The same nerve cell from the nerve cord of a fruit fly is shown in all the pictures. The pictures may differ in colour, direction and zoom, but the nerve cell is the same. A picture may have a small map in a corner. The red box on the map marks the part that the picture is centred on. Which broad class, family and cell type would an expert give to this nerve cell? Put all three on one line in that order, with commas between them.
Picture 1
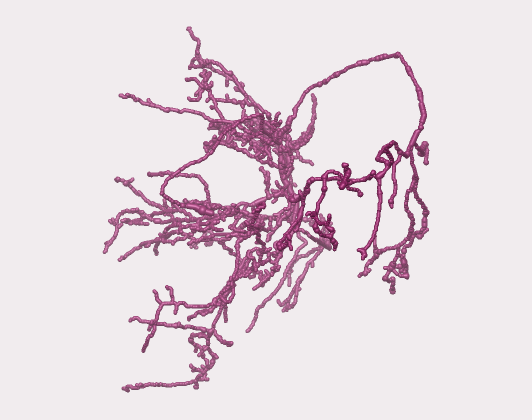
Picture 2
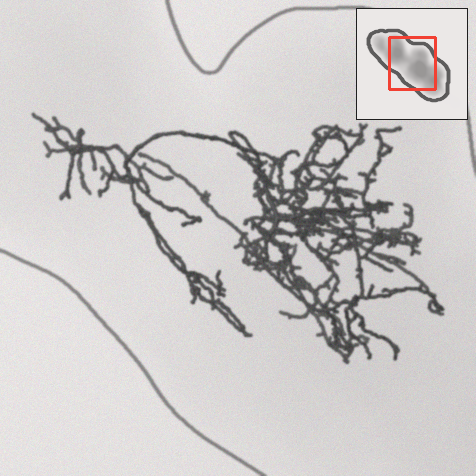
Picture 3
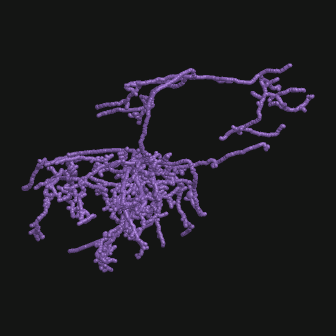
nerve-cord intrinsic neuron, hemilineage 12A, IN12A015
